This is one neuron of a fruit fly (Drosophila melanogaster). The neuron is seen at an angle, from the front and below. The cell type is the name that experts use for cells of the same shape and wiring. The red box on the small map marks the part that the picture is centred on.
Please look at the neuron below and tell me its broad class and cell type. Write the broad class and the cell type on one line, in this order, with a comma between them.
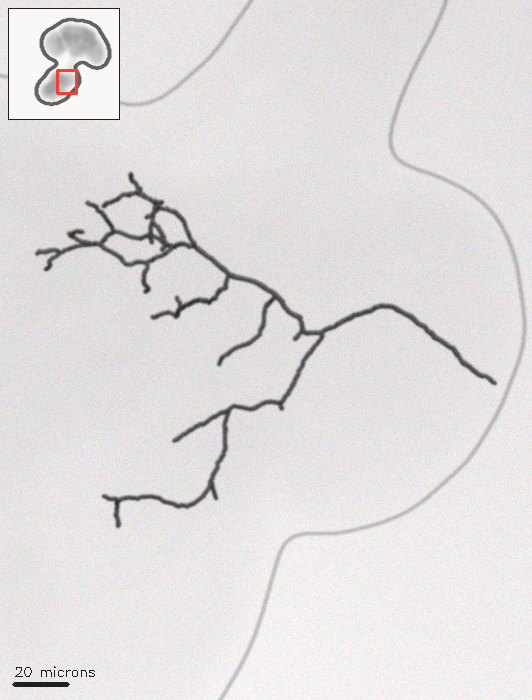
sensory neuron entering the nerve cord, SNxx28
